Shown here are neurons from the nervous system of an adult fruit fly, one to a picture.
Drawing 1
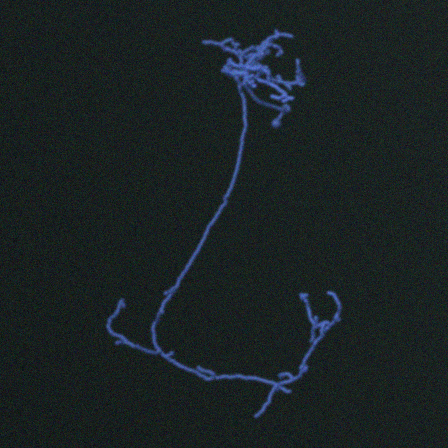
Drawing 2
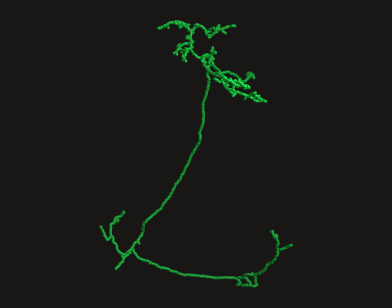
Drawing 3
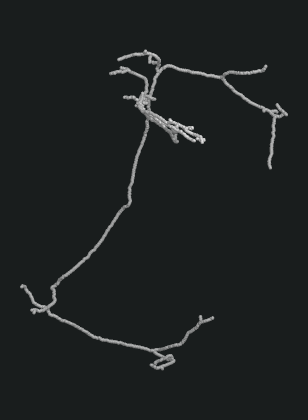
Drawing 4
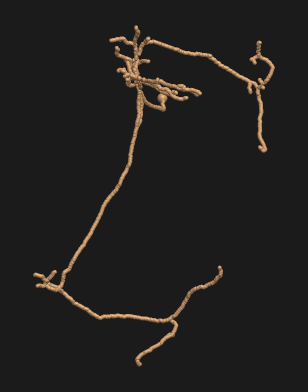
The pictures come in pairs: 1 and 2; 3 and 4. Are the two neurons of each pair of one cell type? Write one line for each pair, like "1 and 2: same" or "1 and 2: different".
1 and 2: same
3 and 4: same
